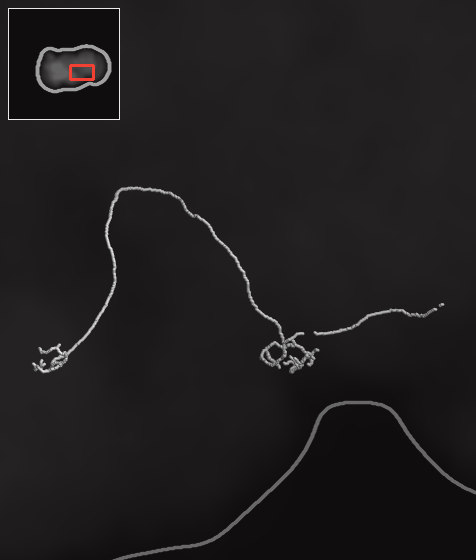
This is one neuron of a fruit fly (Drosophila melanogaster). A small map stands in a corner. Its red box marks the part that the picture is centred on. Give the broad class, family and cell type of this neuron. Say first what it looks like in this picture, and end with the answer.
The drawing shows no cell body. In this view it is wider than it is tall. This is a sensory neuron entering the brain. Its family is called class olfactory. It is of cell type ORN_VA3.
